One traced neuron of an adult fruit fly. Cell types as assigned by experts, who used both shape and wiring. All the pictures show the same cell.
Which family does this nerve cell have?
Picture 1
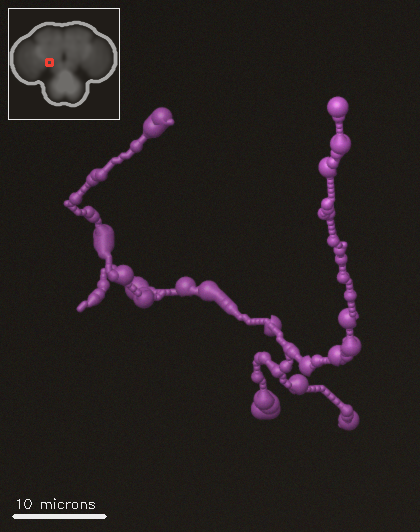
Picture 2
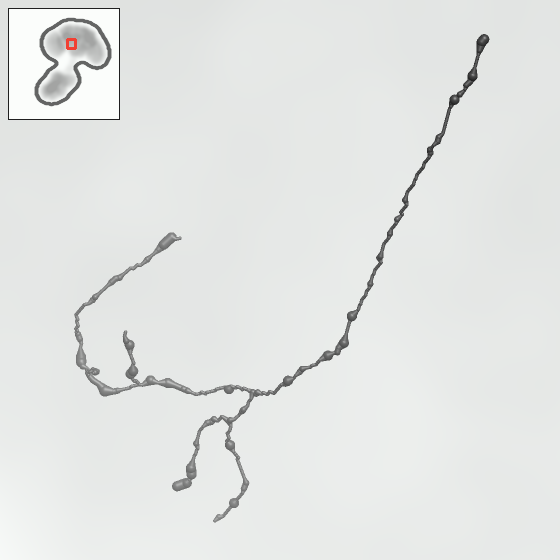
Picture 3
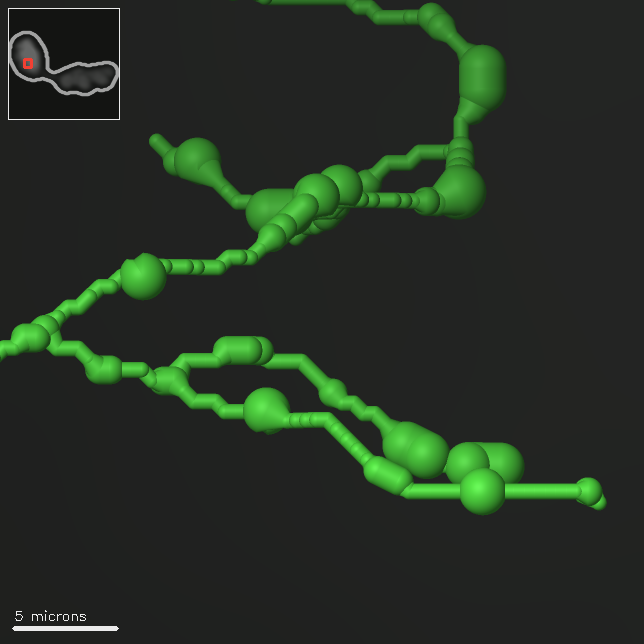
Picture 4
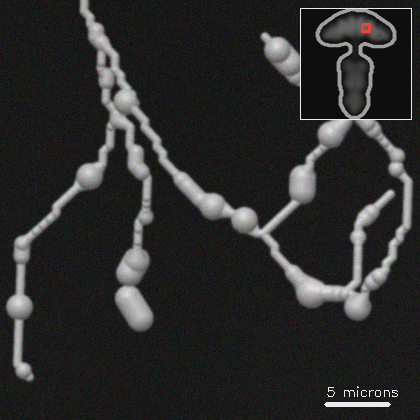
class mechanosensory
